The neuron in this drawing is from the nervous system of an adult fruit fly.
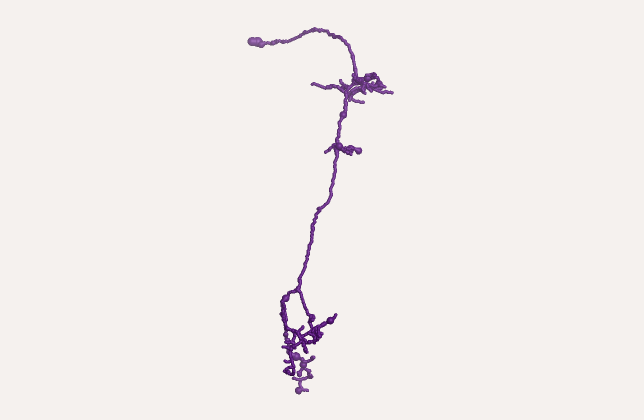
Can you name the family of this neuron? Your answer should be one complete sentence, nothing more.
Belonging to family TmY is this neuron.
